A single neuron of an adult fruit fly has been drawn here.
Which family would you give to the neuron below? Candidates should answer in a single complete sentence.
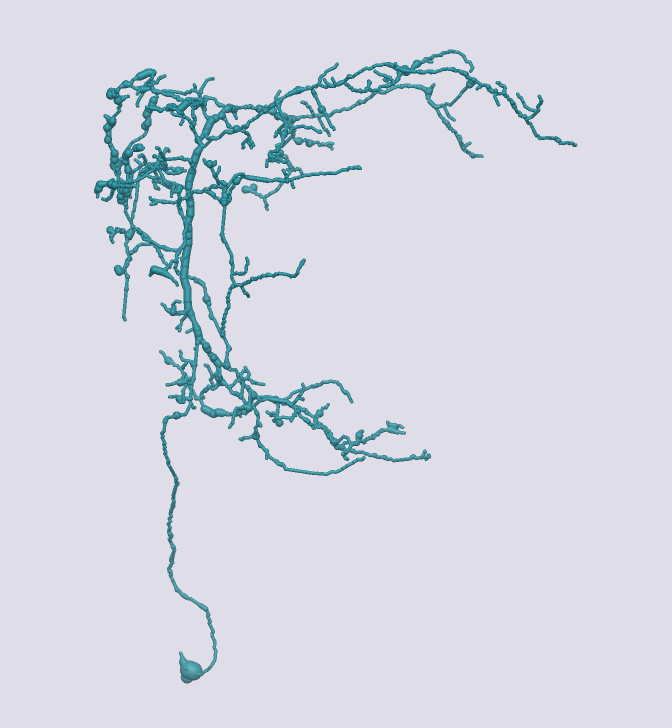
It is hemilineage 03A that is the family of this neuron.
